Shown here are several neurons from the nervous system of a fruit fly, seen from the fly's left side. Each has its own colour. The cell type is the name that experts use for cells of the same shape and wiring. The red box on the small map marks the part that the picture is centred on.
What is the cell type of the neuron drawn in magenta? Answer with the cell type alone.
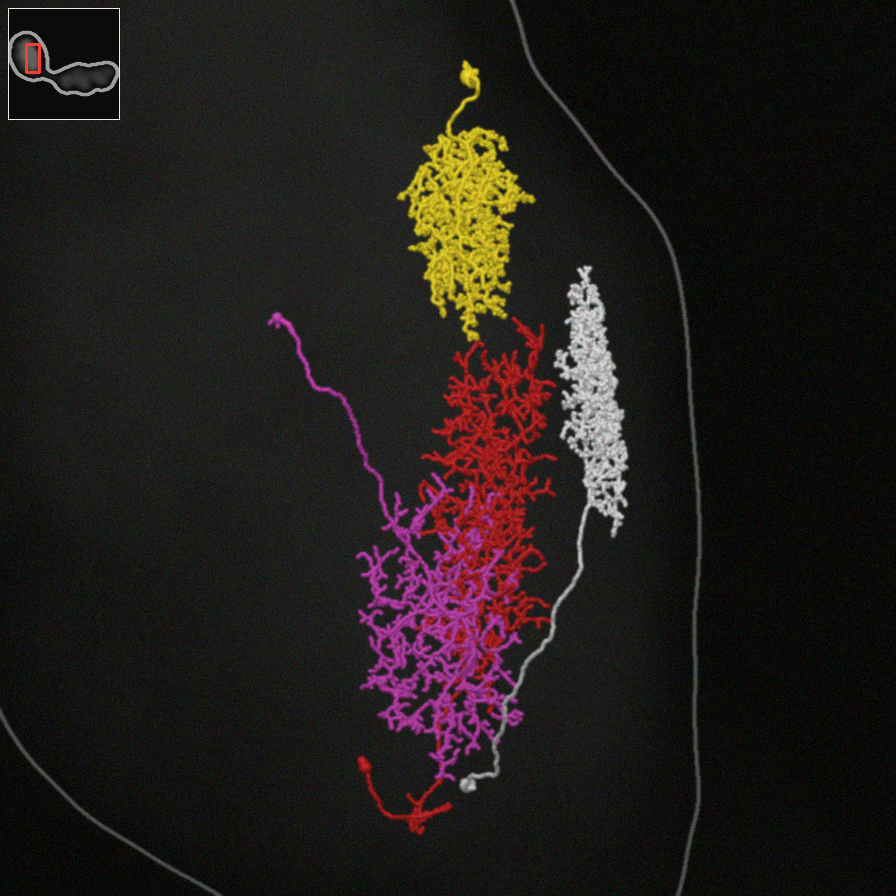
Pm6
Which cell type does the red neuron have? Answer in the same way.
Pm8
